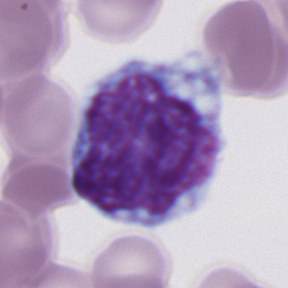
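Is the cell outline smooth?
No, it is irregular and slightly ragged.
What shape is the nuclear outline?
Irregular, with shallow indentations.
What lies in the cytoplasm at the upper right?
Small clear vacuoles; no coarse granules are seen in the cytoplasm.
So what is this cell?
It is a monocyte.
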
